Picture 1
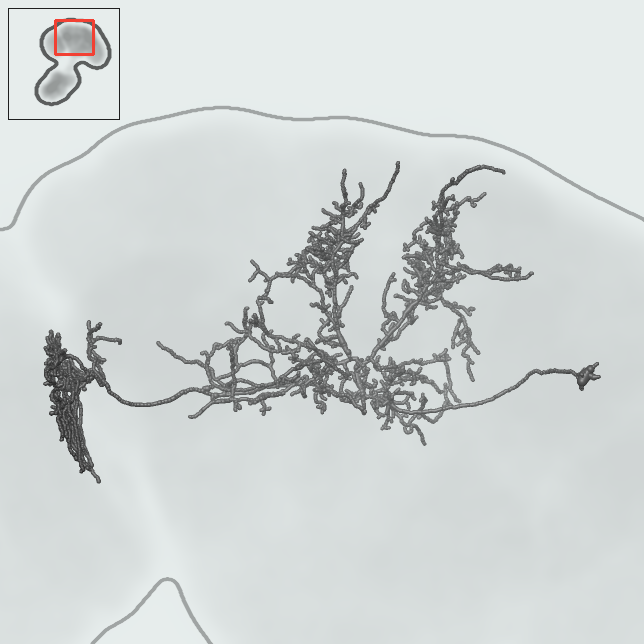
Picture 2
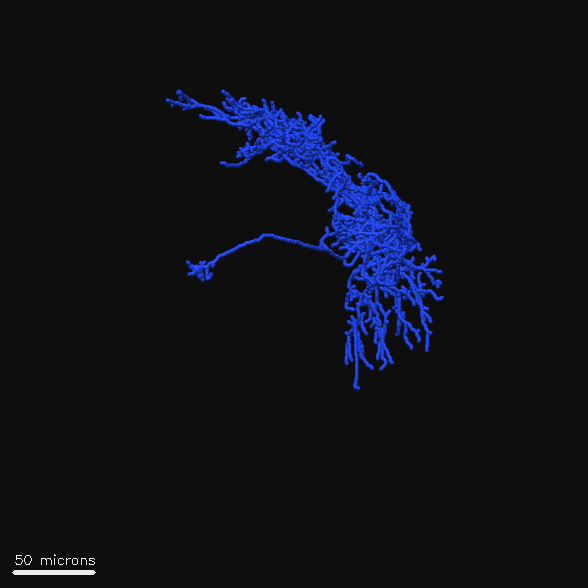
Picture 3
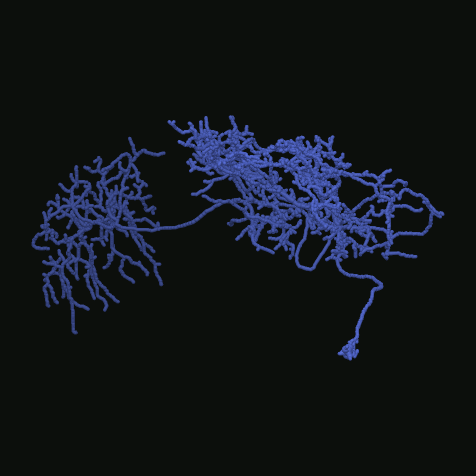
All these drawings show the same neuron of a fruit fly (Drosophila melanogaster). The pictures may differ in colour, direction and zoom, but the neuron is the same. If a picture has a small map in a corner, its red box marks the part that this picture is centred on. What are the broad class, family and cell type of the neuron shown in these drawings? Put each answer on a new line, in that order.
visual centrifugal neuron
LoVC
LoVC3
